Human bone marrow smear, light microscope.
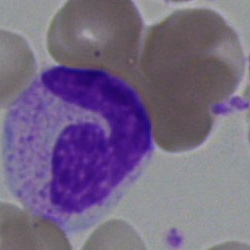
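Band neutrophil at the centre of this stained bone marrow smear. Its outline is roughly round and smooth, and the nucleus is a thick curved band bent into a hook. Fine purple granules are scattered through the cytoplasm, and you won't find any vacuoles there.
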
